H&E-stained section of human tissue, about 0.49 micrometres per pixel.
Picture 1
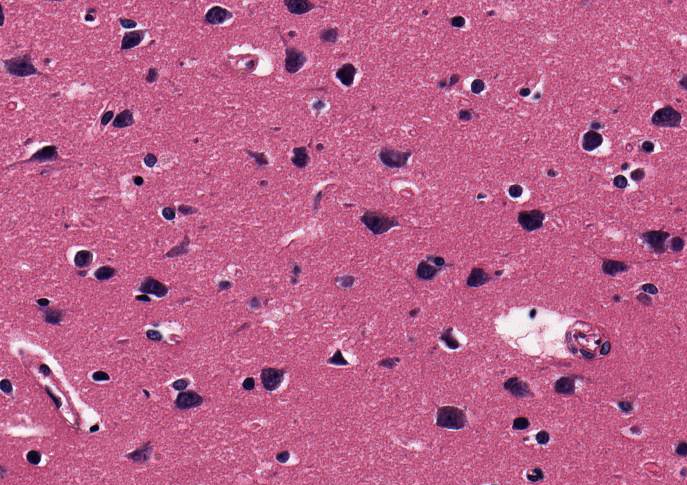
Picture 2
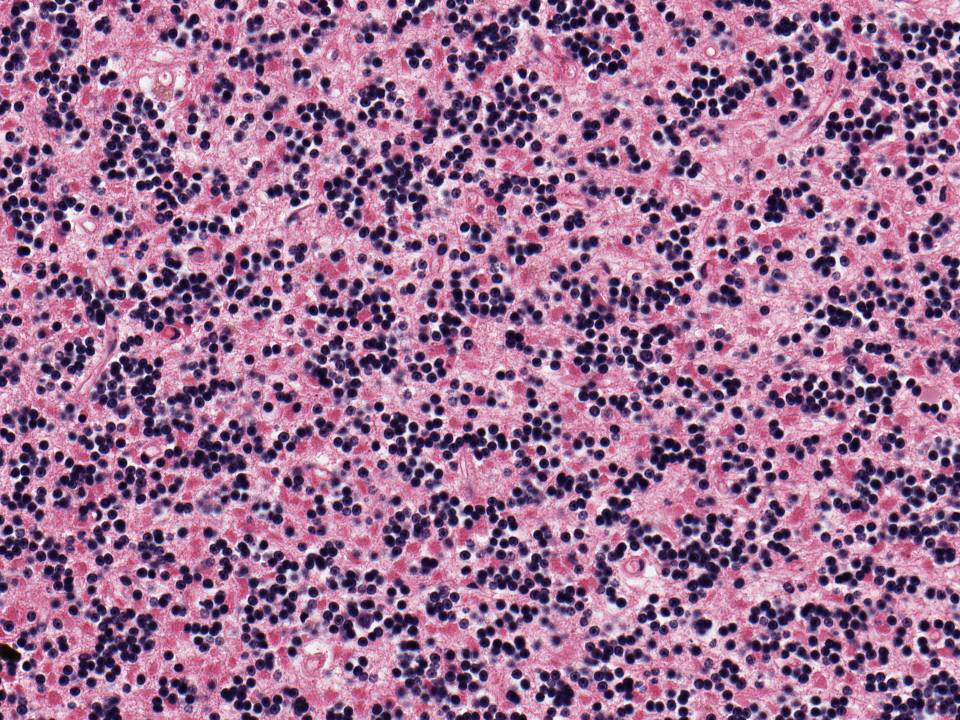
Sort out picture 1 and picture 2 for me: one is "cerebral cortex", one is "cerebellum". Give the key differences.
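Of the two, the cerebral cortex is picture 1 and the cerebellum is picture 2. Cells of the cerebral cortex lie singly and fairly evenly scattered, forming no glands, tubules or layers, within a pink, finely granular and fibrillary neuropil. Smaller cells with small round dark nuclei and little visible cytoplasm lie between the neurons. Most nuclei of the cerebellum are small, round, uniform and deeply dark-staining, with scant, barely visible cytoplasm. Finely fibrillary pink material with few nuclei lies between the nuclear clusters, and a few scattered larger cells have more abundant pink cytoplasm and larger, paler nuclei than those around them.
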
